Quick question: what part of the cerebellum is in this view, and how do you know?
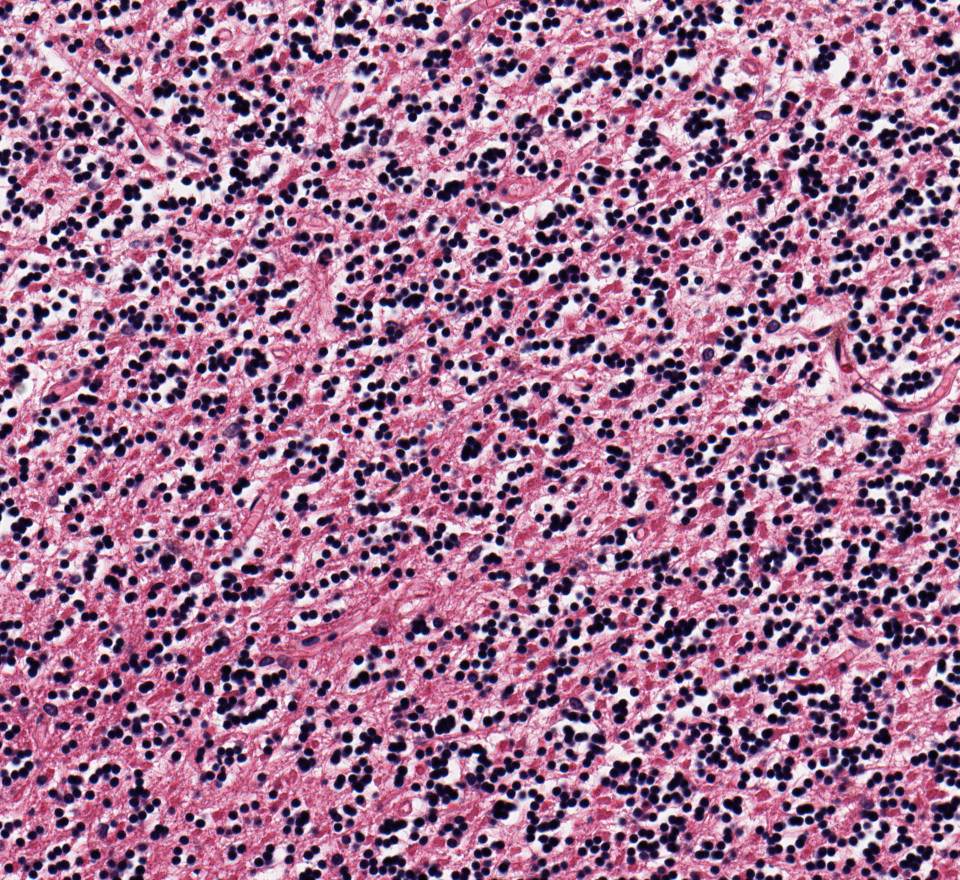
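The answer is the granular layer. Small, round nuclei, uniformly dark with dense chromatin, are densely and fairly evenly scattered throughout, with no layering or grouping into units.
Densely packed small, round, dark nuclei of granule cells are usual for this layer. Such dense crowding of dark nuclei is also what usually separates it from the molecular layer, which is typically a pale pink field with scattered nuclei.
Most of these cells show scant or no visible cytoplasm, and a pink, finely fibrillary matrix fills the spaces between the nuclei.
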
